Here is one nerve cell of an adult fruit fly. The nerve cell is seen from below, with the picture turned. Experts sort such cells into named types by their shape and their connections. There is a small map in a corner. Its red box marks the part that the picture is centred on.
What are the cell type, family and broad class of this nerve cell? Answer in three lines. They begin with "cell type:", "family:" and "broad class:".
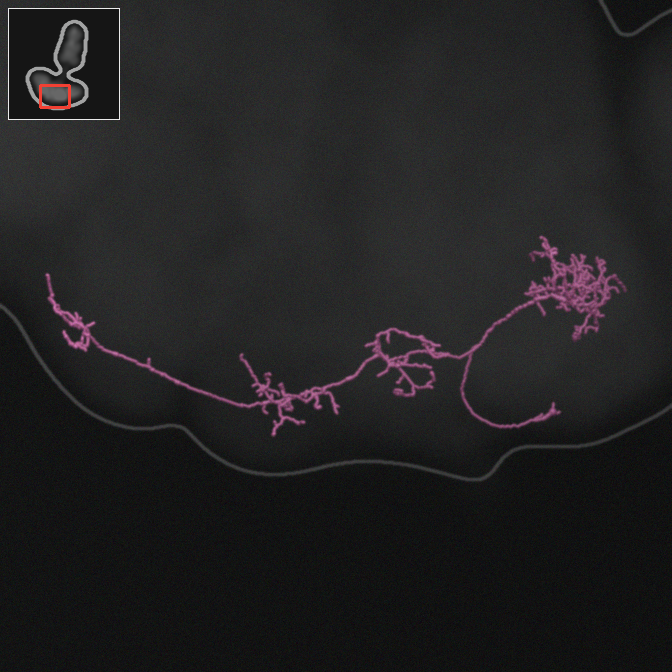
cell type: LH006m
family: hemilineage SLPad1_anterior
broad class: central-brain intrinsic neuron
